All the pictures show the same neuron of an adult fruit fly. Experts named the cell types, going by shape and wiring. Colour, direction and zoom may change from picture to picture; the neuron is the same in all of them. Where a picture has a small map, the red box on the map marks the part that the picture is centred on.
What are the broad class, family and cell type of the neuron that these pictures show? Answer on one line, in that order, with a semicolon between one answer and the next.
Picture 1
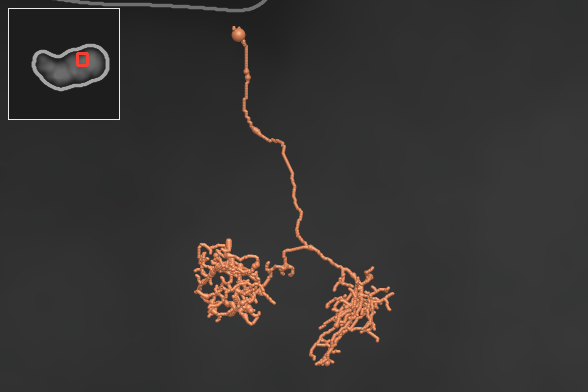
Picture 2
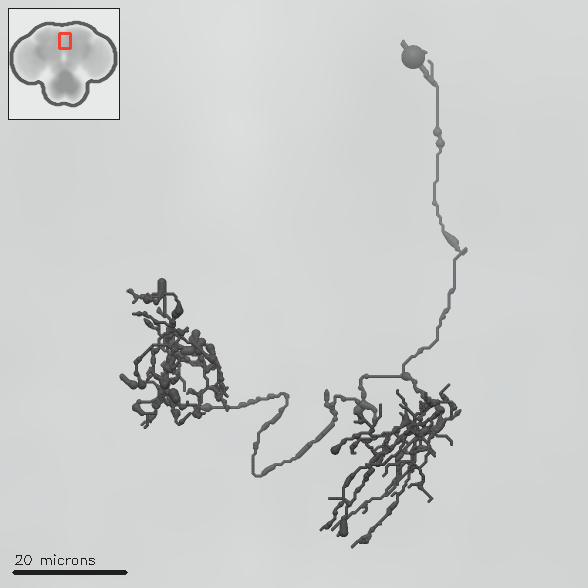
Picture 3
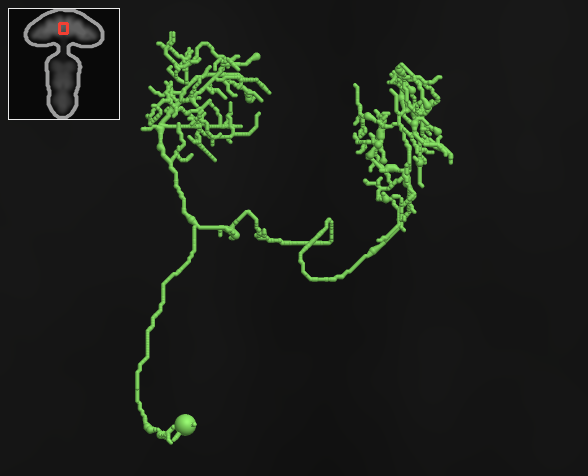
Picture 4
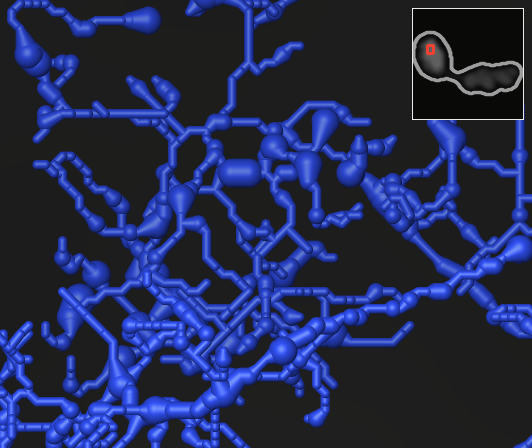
central-brain intrinsic neuron; class CX; hDeltaJ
